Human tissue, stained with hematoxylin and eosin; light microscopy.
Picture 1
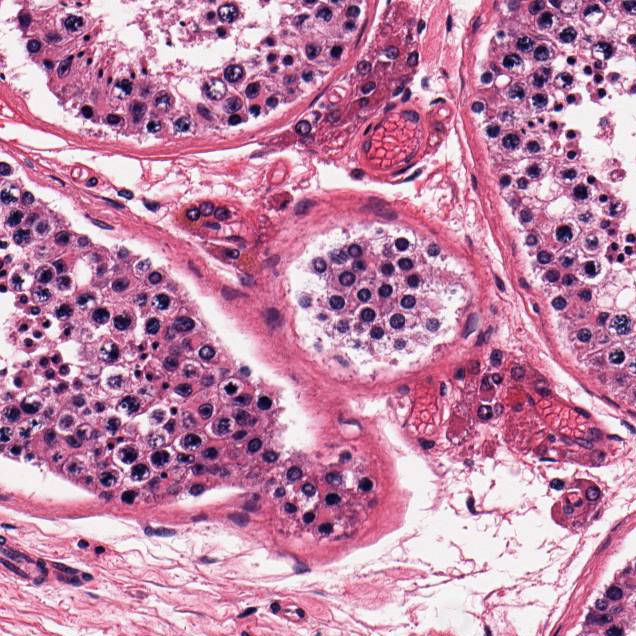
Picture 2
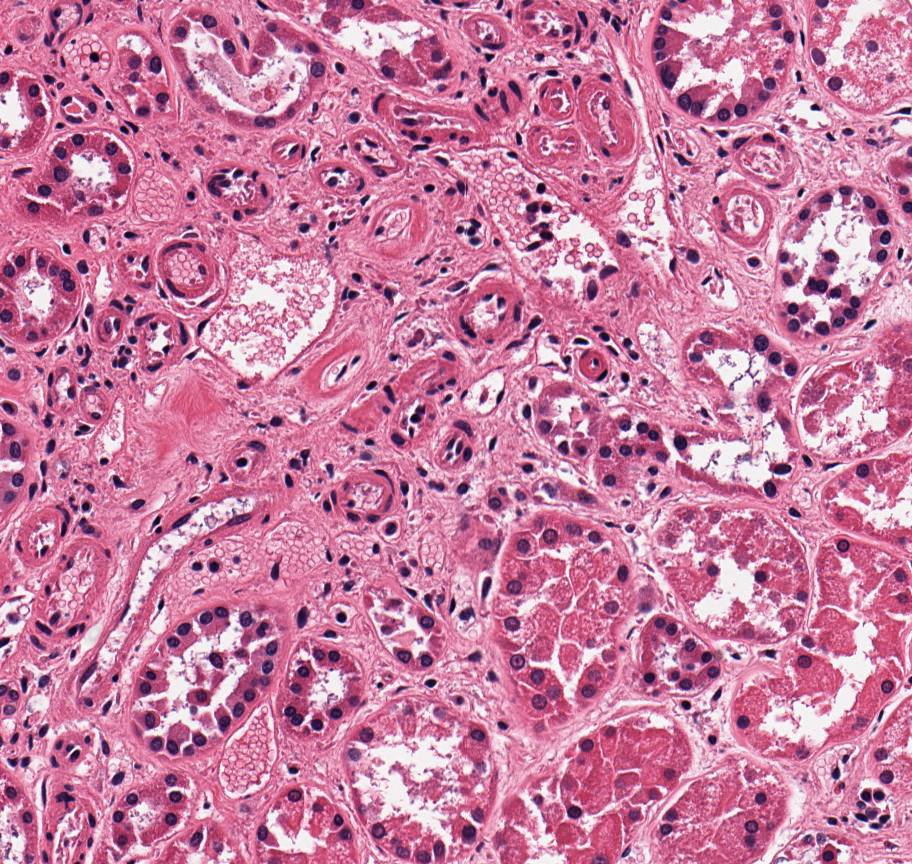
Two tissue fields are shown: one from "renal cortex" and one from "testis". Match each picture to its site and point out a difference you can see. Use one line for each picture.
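Picture 1 shows tissue from the testis. The large tubules at left, top and right are lined by an epithelium many cells thick.
Picture 2 shows tissue from the renal cortex. The tubules are lined by a single layer of cuboidal cells with round dark nuclei.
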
